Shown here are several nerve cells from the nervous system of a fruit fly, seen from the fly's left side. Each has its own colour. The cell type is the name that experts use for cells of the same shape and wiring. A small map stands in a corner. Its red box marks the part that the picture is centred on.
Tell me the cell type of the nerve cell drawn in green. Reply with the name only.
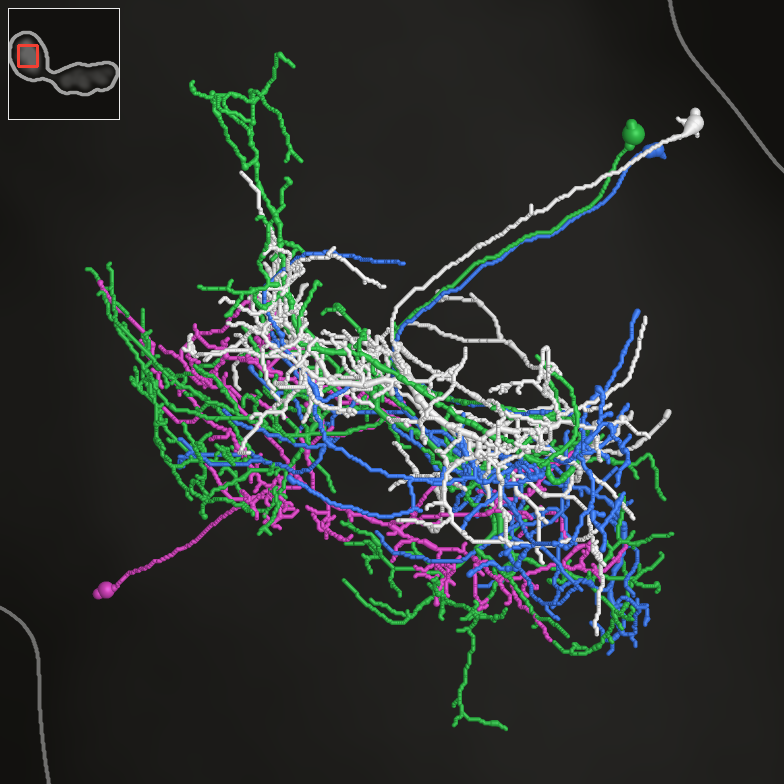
LAL304m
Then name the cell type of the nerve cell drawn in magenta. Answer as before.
LAL059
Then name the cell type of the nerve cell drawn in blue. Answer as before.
CB4106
